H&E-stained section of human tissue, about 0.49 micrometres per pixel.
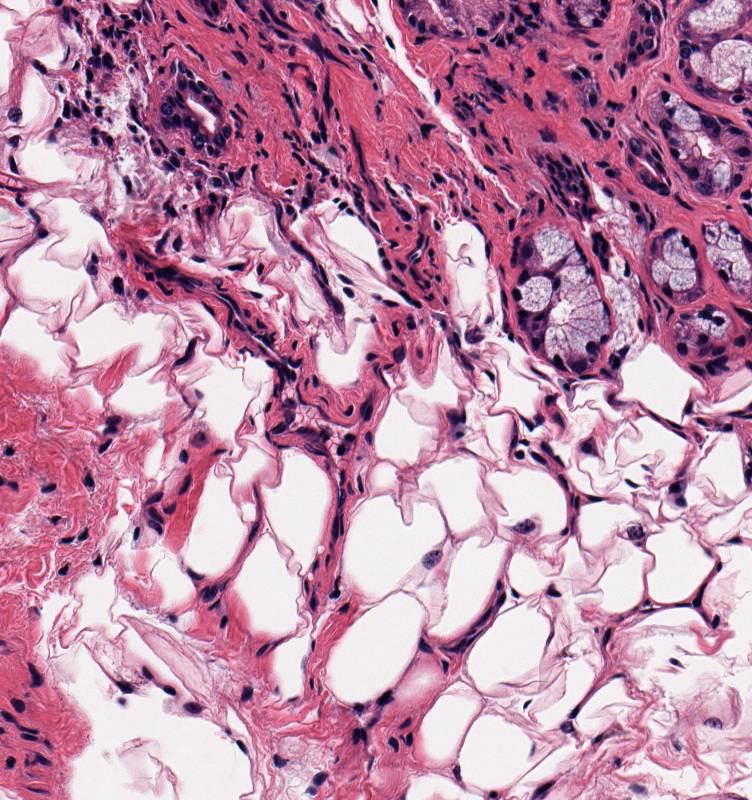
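Minor salivary gland, H&E. Position: gland lobules in the upper right, with fat filling most of the lower half. Acini: cells with pale, bubbly, mucous-looking cytoplasm. Acinar nuclei: small and dark, pressed against the outer edge of each acinus. Left edge: dense pink collagen.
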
